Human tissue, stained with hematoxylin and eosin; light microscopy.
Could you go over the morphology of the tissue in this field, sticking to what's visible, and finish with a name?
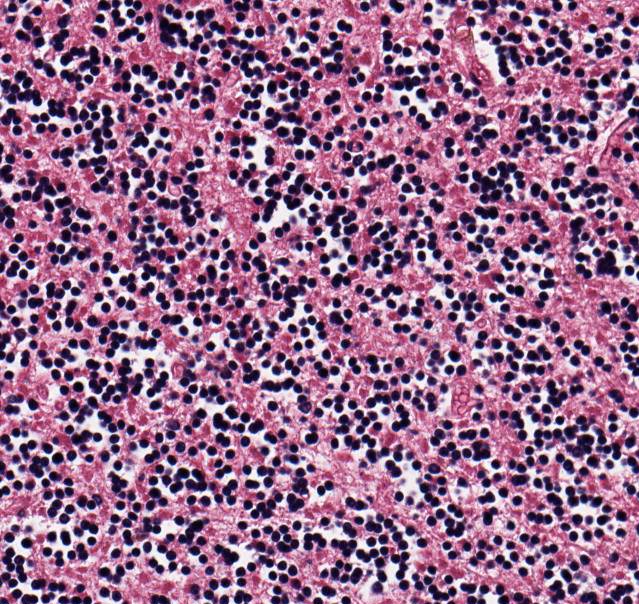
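Across the field, small cells are densely and evenly packed, with no layers, lobules or other organised units. Their nuclei are small, round, uniform and darkly stained. Most cells have a scant rim of cytoplasm, or none visible. No large cells with abundant cytoplasm stand out anywhere. The tissue is cerebellum.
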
